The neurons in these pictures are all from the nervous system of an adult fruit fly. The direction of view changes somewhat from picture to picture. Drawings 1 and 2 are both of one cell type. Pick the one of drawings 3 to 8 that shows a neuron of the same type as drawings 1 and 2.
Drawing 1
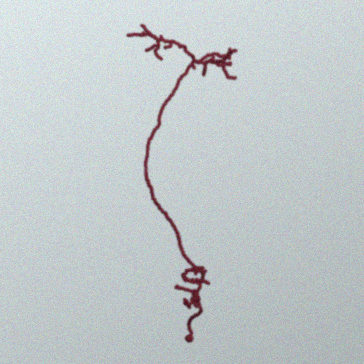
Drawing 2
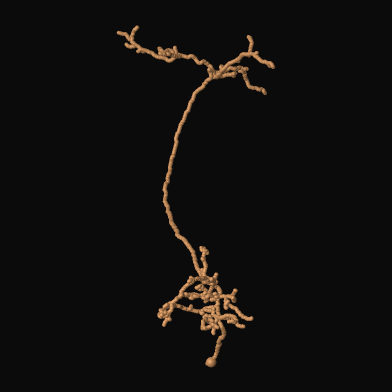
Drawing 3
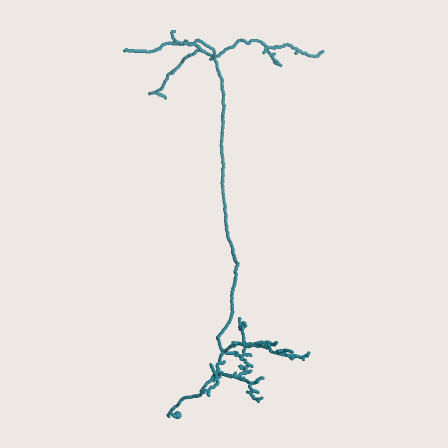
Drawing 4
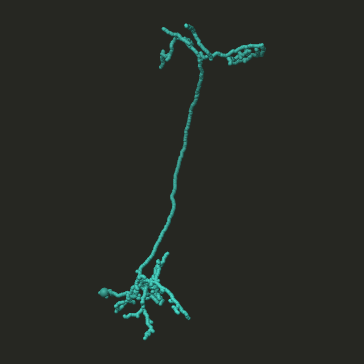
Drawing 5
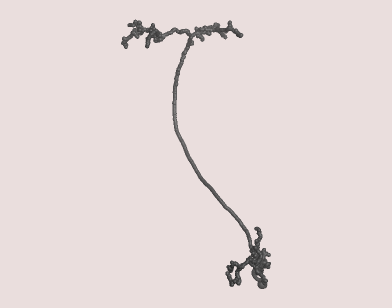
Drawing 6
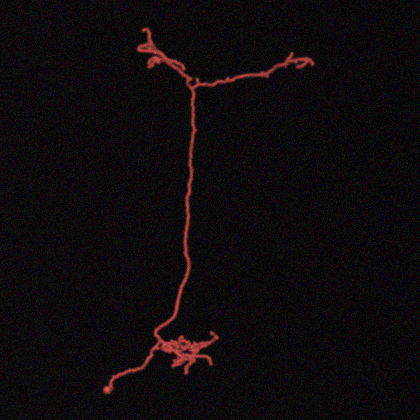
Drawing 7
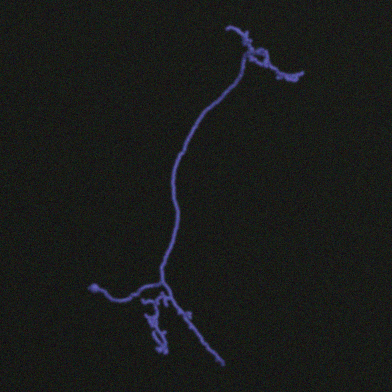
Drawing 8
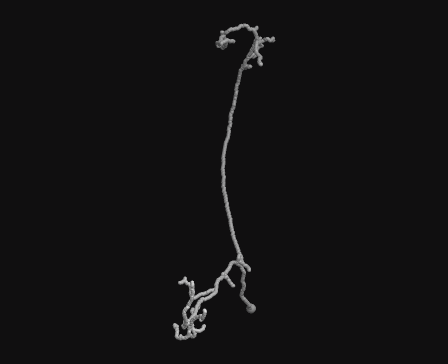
3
